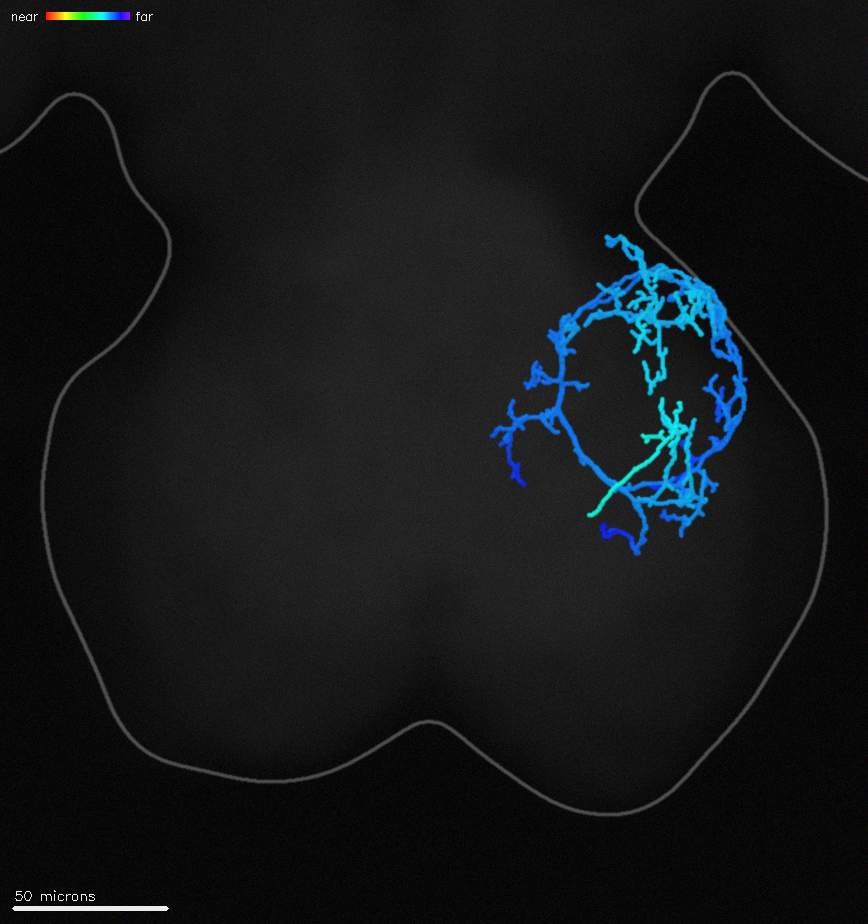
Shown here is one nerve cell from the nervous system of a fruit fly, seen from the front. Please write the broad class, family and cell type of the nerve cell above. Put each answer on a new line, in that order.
nerve-cord intrinsic neuron
hemilineage 03A
IN03A042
